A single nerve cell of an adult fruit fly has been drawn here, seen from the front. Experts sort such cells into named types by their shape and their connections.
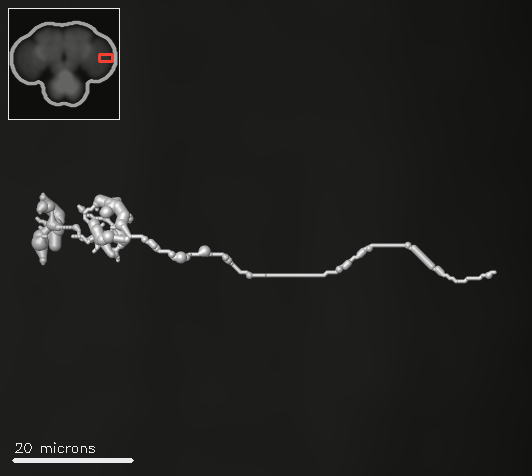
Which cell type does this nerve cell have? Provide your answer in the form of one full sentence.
This nerve cell carries the cell type designation L5.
